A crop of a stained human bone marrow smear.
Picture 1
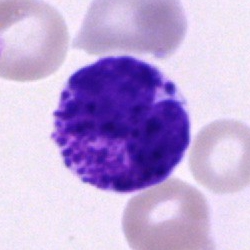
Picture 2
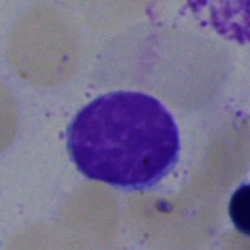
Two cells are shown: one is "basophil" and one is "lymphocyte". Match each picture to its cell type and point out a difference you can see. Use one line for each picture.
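The cell in picture 1 is a basophil. The cell is packed with coarse, dark purple-black granules.
The cell in picture 2 is a lymphocyte. No granules are seen in the cytoplasm.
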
